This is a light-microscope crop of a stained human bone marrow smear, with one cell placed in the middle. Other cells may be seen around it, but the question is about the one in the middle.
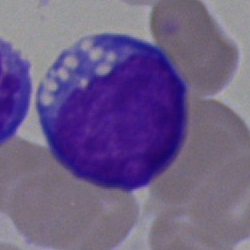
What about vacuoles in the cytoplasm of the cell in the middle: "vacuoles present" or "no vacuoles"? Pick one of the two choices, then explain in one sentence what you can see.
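Vacuoles present. Several small round clear vacuoles sit in the cytoplasm along the upper-left edge.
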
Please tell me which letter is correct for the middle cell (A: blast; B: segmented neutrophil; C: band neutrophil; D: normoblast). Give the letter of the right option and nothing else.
A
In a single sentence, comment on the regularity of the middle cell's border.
No projections interrupt the outline; it is smooth all the way round.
